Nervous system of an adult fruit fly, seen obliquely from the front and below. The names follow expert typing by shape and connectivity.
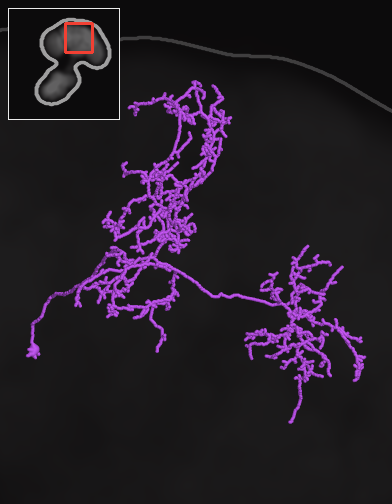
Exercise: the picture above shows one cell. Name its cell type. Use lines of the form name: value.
cell type: LAL161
